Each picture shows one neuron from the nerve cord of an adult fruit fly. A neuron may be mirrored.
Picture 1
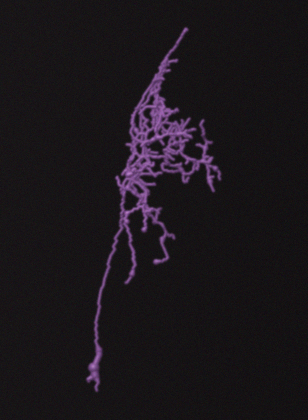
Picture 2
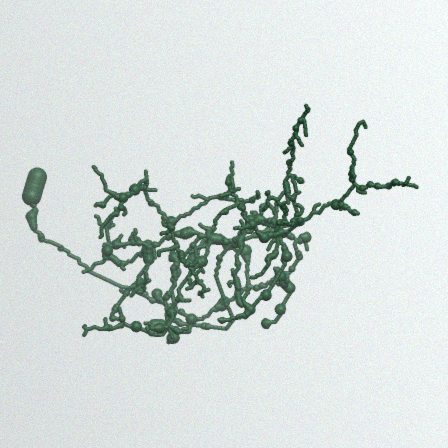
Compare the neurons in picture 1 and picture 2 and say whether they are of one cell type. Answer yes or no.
no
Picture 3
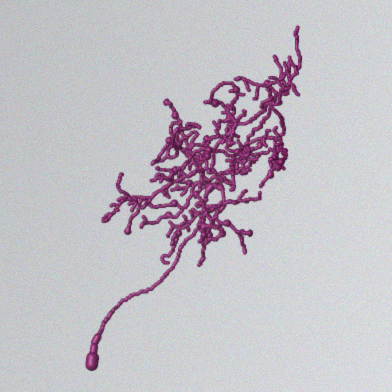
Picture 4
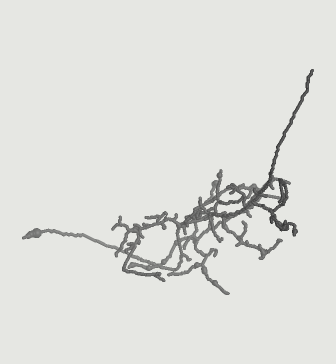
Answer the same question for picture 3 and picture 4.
no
